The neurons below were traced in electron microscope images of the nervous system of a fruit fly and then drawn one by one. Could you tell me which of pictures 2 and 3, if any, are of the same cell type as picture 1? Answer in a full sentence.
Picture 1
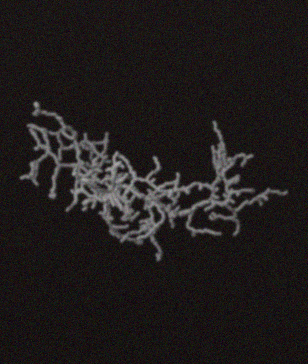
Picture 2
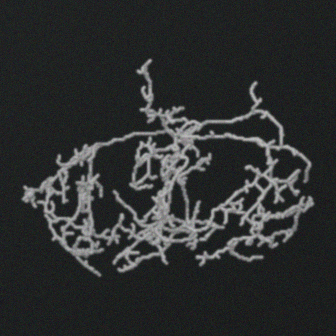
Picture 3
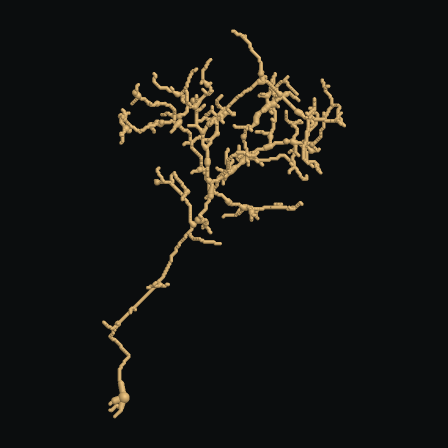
Picture 3 is of the same cell type.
